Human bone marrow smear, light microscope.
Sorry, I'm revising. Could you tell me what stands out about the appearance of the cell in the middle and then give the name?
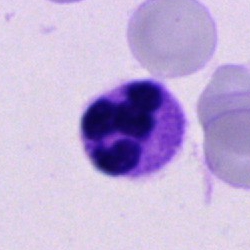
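Its outline is round and smooth. Dense chromatin stains dark purple, and the nuclear lobes lie mostly in the left part of the cell. Fine granules fill the cytoplasm. The cell is a segmented neutrophil.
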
